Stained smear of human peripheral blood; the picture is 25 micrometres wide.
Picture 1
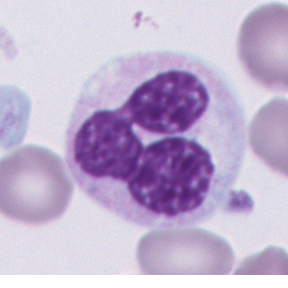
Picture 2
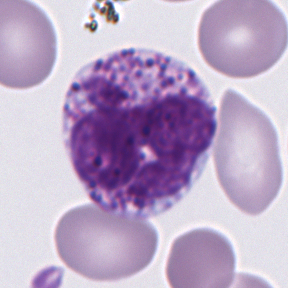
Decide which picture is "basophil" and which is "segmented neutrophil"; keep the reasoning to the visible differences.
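Picture 1 shows a segmented neutrophil, and picture 2 shows a basophil.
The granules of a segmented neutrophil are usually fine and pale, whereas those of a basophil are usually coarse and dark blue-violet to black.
In picture 2 the cytoplasm holds coarse dark purple granules, most crowded in the upper part of the cell, in keeping with the basophil, while the cytoplasm in picture 1 is pale pinkish-lavender.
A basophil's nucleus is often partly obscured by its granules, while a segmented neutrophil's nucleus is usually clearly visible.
Accordingly, some dark granules in picture 2 lie over the nucleus itself, whereas in picture 1 the nucleus, with dark purple, clumped chromatin and small paler spaces between the clumps, is surrounded on all sides by a rim of cytoplasm. The nuclei also differ in form: in picture 1 three lobes are grouped in a cluster around a small central gap rather than lying in a row, while in picture 2 several broad lobes fill most of the cell, which is about 14 micrometres across.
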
